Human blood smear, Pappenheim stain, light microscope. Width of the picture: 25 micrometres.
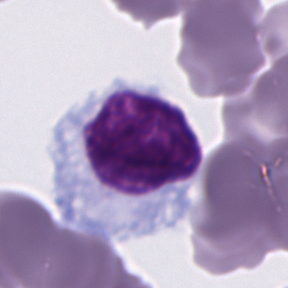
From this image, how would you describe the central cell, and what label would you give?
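The nucleus is roughly round, slightly angular and uneven in outline, without lobes or a distinct nucleolus. No purple or red granules lie in the cytoplasm. The outer edge is ragged with fine irregular projections, most visible on the left. The cell is a hairy cell.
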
